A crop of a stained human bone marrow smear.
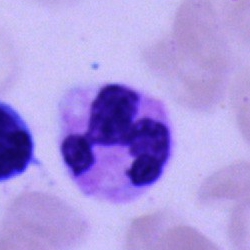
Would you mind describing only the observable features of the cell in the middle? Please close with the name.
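At least three separate lobes make up the nucleus. These lobes curve around a central patch of cytoplasm that opens toward the bottom. The chromatin is dense, dark purple and clumped, and the cytoplasm is pale pinkish-lilac. The cell shown is a segmented neutrophil.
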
